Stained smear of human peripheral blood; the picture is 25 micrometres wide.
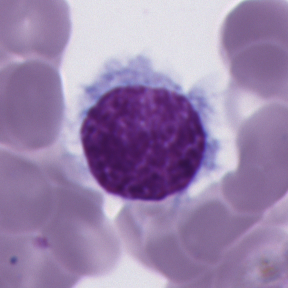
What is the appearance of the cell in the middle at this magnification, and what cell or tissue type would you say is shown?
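Border ragged, with fine hair-like projections around much of the edge. Chromatin dense, coarsely clumped, deep purple. Nucleus occupies most of the cell; only a narrow rim of cytoplasm remains. Cytoplasm pale greyish-blue. Hairy cell.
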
